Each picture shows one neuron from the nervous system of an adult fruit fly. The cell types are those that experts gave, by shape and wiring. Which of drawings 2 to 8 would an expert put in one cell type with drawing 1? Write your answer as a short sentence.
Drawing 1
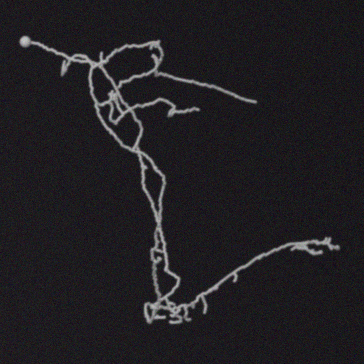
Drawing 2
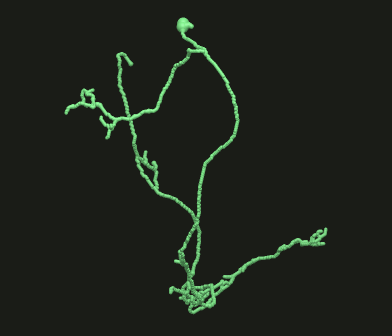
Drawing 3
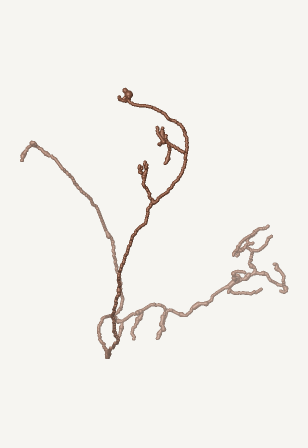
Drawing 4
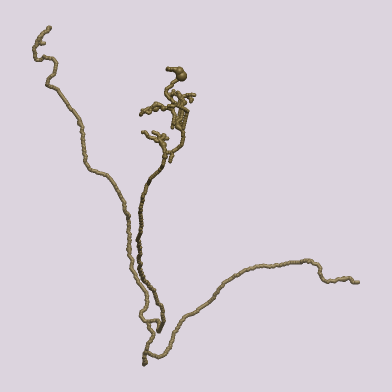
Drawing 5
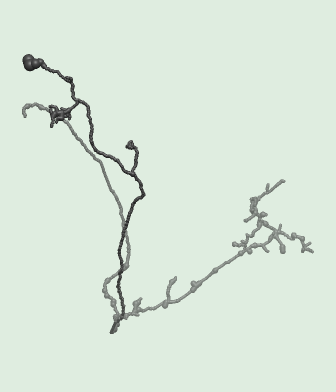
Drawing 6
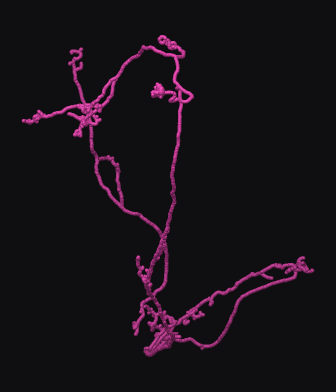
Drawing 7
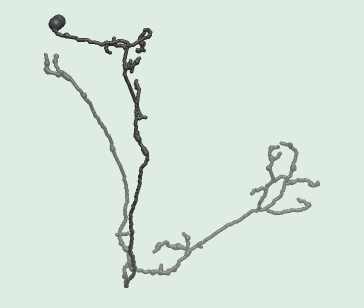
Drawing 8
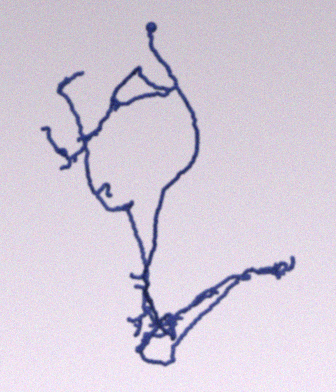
Drawing 2, drawing 6 and drawing 8 are of the same cell type.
